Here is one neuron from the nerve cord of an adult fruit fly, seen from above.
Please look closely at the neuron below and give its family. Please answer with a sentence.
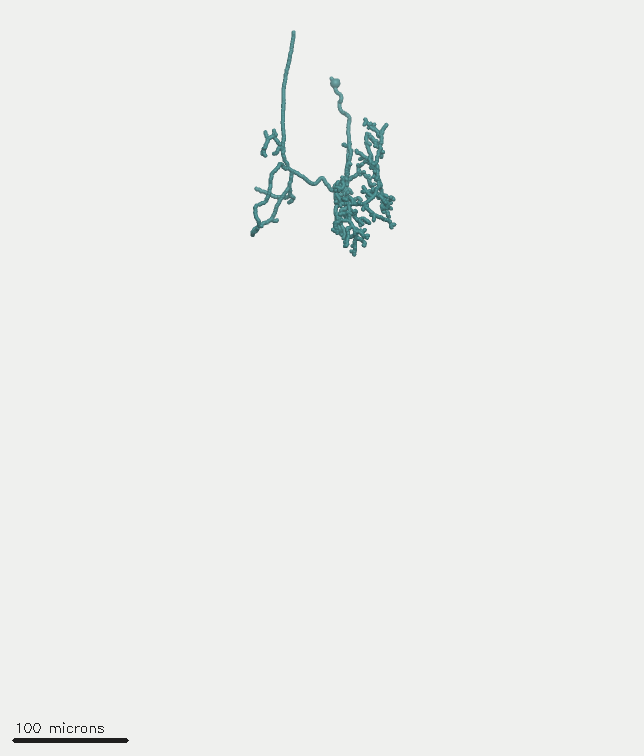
The family is hemilineage 07B.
